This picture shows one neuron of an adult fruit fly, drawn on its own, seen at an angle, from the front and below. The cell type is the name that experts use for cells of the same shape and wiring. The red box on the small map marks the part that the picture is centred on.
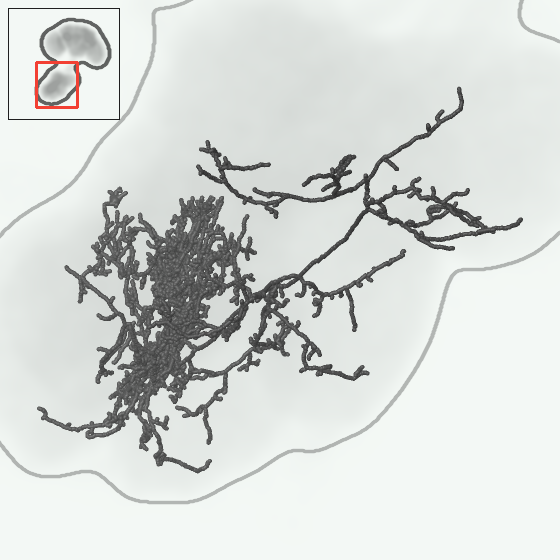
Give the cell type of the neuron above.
IN05B005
